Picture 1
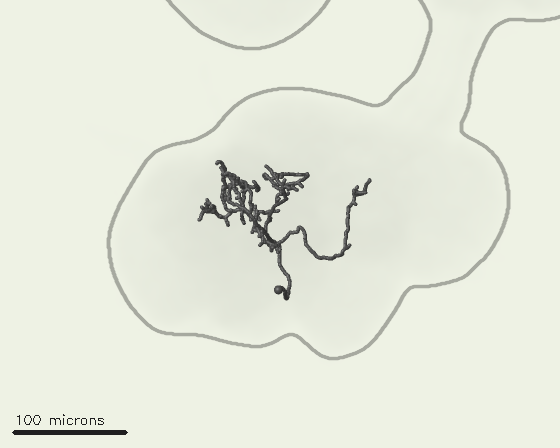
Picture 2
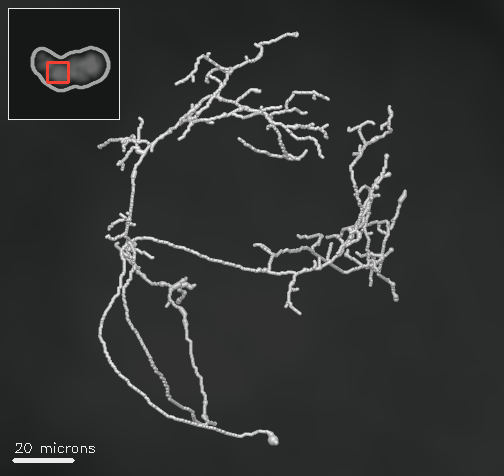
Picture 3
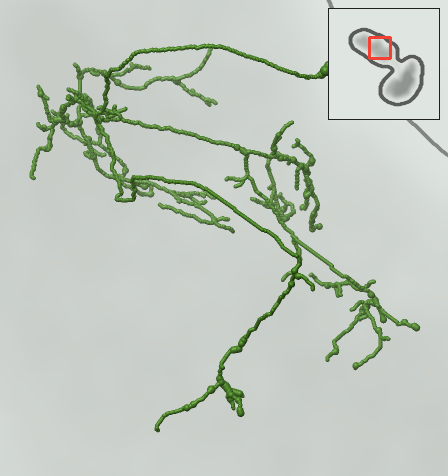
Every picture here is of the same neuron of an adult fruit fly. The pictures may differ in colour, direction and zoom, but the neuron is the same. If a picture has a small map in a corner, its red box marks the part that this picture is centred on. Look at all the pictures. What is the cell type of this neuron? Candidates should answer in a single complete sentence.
The cell type of the neuron here is IN05B073.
